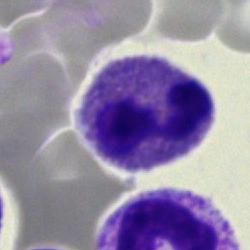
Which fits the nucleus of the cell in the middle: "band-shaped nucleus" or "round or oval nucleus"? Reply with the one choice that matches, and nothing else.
Band-shaped nucleus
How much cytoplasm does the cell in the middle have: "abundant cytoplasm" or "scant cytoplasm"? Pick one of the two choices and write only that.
Abundant cytoplasm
